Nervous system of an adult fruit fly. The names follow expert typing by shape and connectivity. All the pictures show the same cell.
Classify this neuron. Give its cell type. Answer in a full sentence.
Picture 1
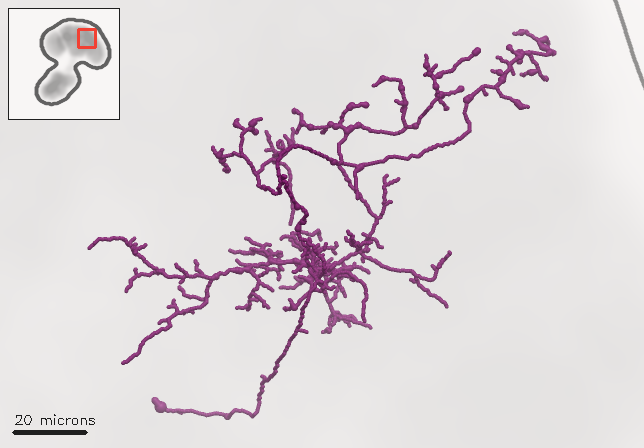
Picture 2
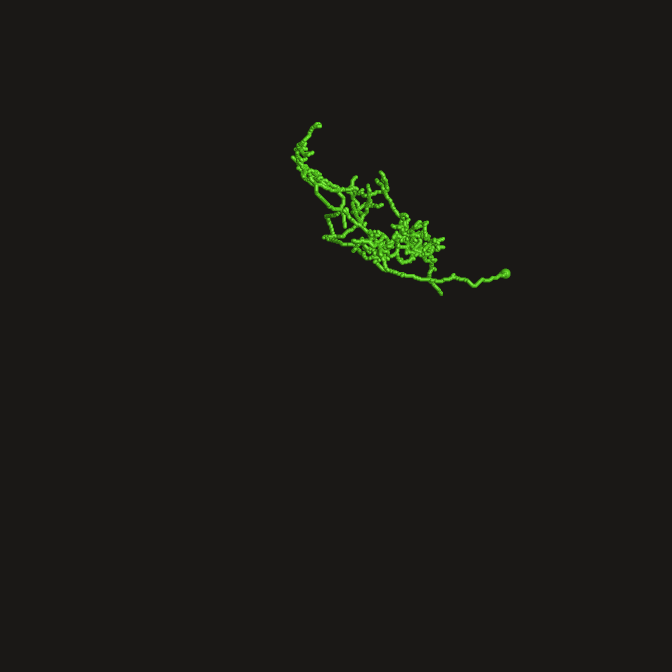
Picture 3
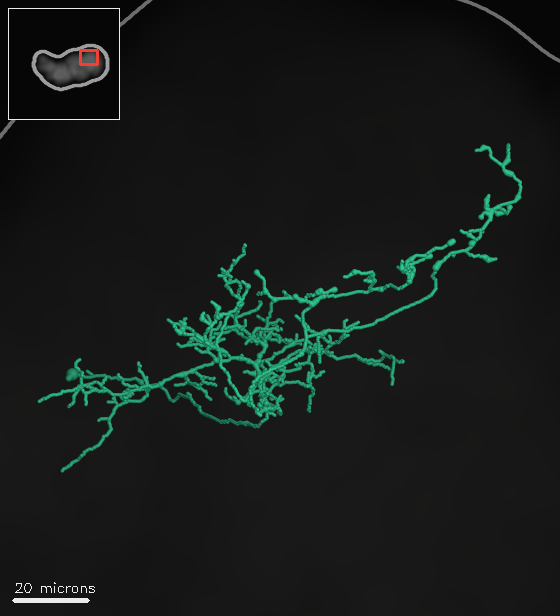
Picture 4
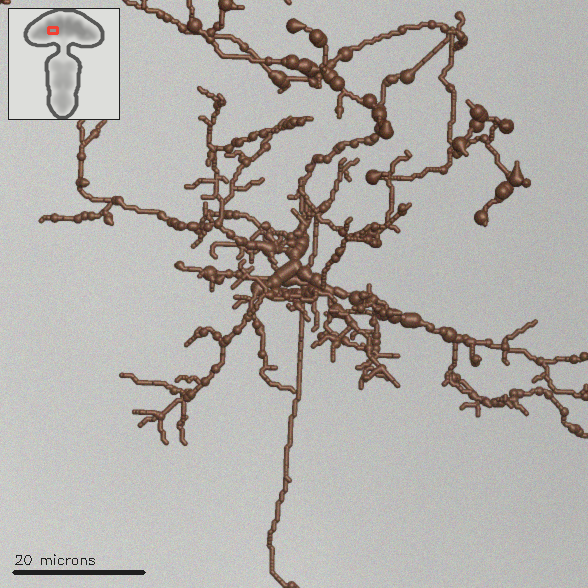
The cell type is CL290.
